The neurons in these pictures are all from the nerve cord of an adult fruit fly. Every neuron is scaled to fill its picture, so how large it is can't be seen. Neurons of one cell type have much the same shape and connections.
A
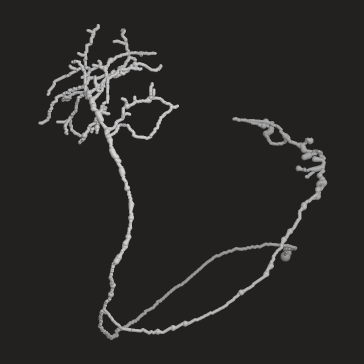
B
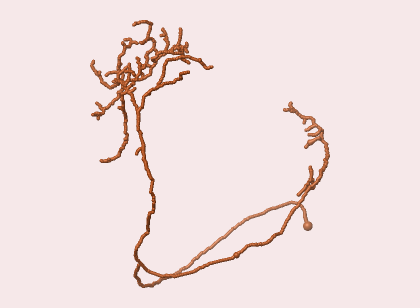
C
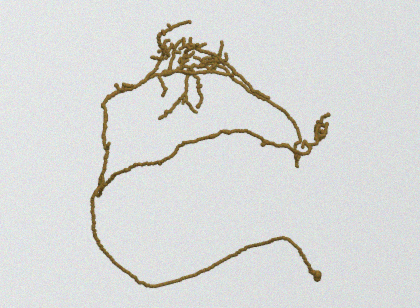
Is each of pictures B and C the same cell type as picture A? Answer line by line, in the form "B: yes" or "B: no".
B: yes
C: yes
